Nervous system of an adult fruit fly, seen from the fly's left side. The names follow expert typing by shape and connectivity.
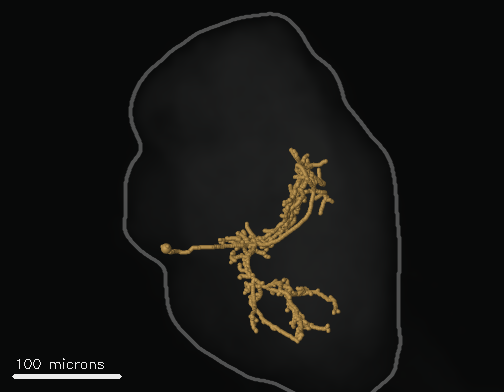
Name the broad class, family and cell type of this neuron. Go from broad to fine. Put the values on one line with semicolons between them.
central-brain intrinsic neuron; hemilineage LALv1_ventral; SAD044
